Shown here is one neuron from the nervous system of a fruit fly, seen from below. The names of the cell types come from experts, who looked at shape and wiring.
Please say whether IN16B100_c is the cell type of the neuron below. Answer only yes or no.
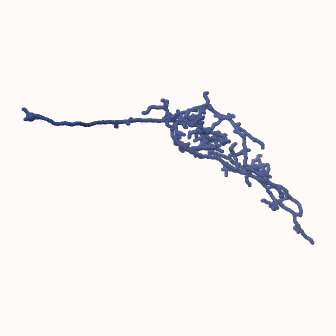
no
